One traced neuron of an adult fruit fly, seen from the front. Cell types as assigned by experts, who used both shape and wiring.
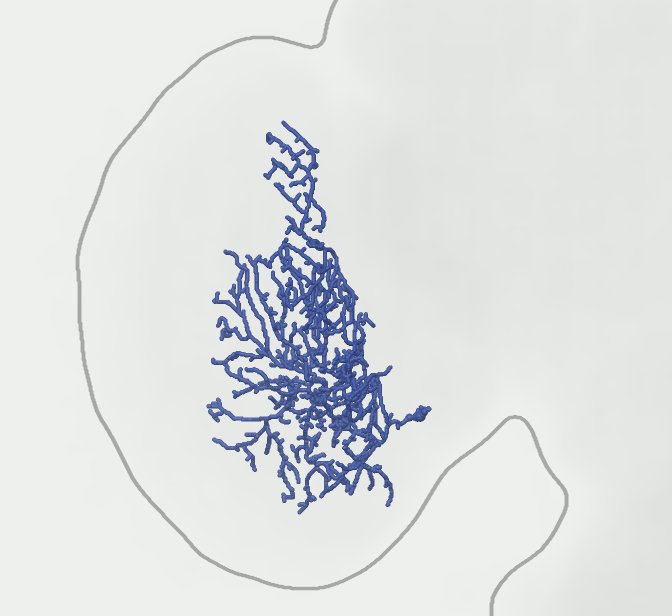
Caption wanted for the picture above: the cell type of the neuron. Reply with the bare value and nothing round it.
Mi18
